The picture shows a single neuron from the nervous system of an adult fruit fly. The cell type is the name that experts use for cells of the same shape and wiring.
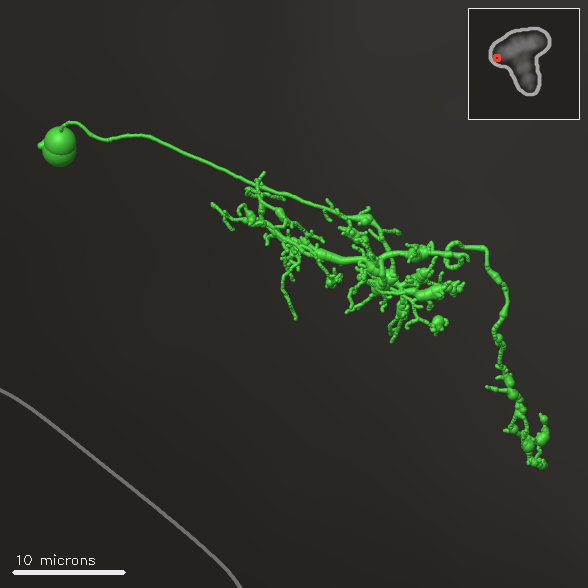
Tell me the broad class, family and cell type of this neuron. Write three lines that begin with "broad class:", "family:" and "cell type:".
broad class: optic-lobe intrinsic neuron
family: Dm
cell type: Dm2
